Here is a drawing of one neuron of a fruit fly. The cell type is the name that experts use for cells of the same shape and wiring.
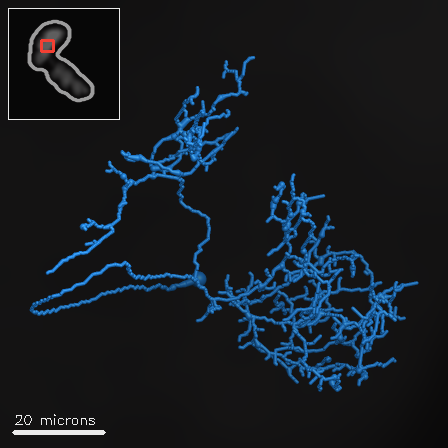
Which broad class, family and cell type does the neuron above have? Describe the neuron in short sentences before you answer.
By the scale bar it is about 85 microns wide in this view. As drawn here it is about as wide as it is tall. Its broad class is central-brain intrinsic neuron. Its family is hemilineage LHl1. The cell type is LHAV4e1_a.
